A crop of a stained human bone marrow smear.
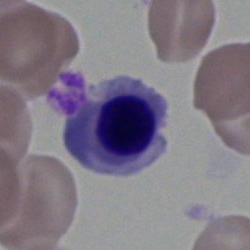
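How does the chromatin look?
Dense, and uniformly dark purple.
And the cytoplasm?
Moderate in amount, pale blue-lilac, with no granules.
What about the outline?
Irregular, with a ruffled edge along the top and right.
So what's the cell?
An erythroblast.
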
